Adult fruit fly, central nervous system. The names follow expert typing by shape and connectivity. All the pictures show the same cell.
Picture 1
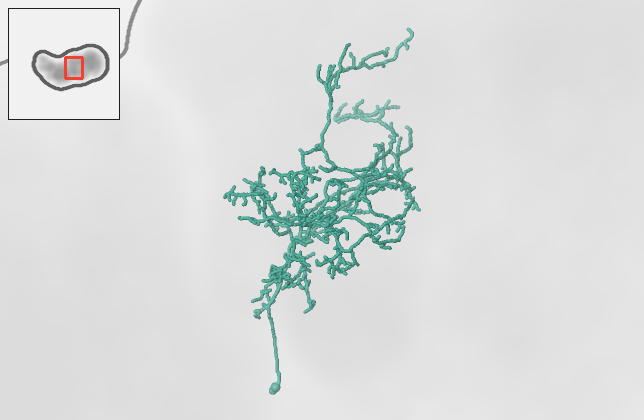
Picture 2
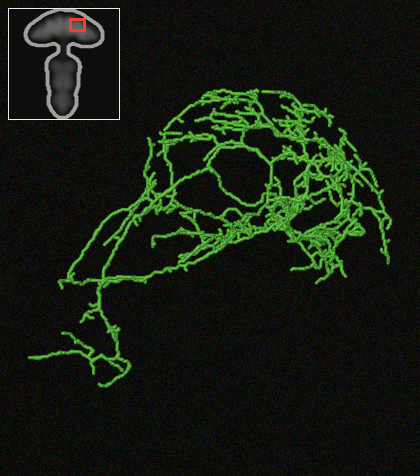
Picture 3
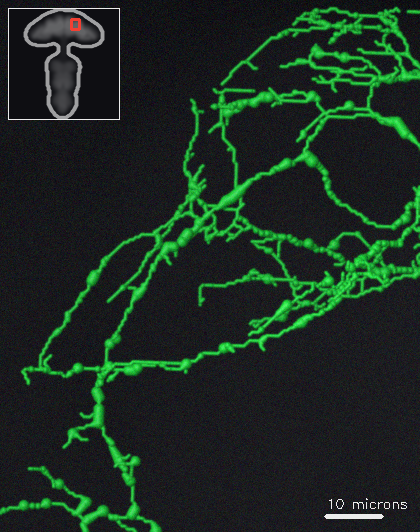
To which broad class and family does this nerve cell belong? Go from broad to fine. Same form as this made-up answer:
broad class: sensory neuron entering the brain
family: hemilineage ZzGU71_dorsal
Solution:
broad class: central-brain intrinsic neuron
family: hemilineage VLPl&p2_lateral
